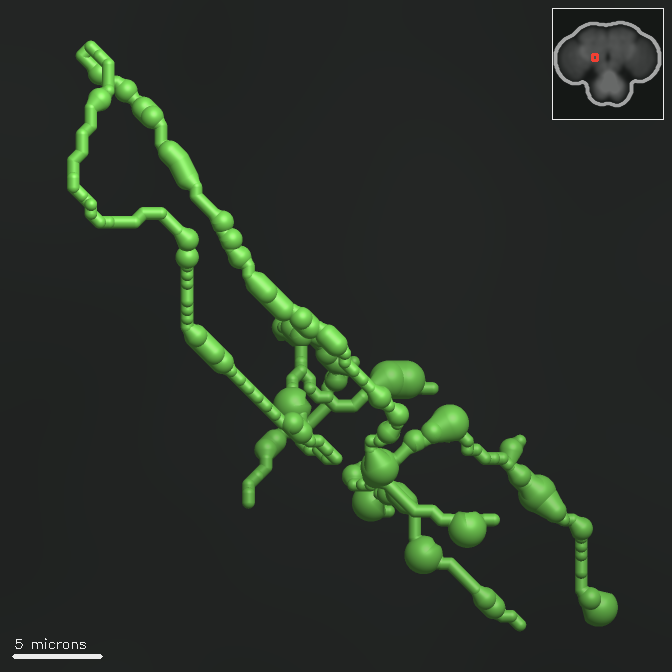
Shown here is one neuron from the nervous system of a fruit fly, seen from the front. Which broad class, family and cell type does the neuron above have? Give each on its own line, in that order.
sensory neuron entering the brain
class olfactory
ORN_VL1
